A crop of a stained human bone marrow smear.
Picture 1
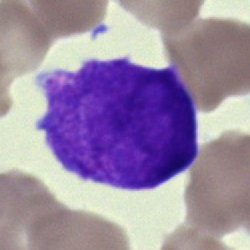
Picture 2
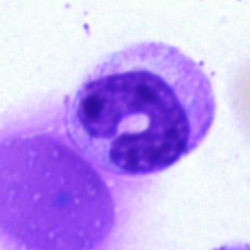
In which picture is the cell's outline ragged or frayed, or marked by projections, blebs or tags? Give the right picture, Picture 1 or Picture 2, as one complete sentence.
Picture 1 contains the cell with the rough edge.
